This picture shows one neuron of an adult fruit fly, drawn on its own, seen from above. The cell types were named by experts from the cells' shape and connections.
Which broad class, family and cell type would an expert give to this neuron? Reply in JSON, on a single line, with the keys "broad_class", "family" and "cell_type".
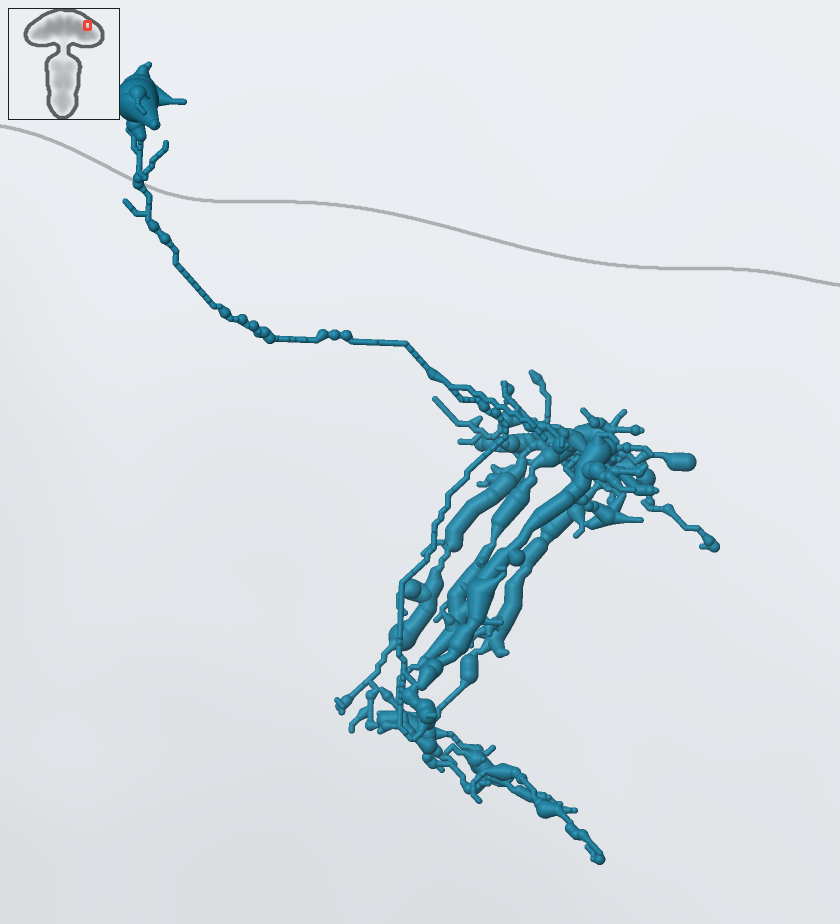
{"broad_class": "optic-lobe intrinsic neuron", "family": "Dm", "cell_type": "Dm9"}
